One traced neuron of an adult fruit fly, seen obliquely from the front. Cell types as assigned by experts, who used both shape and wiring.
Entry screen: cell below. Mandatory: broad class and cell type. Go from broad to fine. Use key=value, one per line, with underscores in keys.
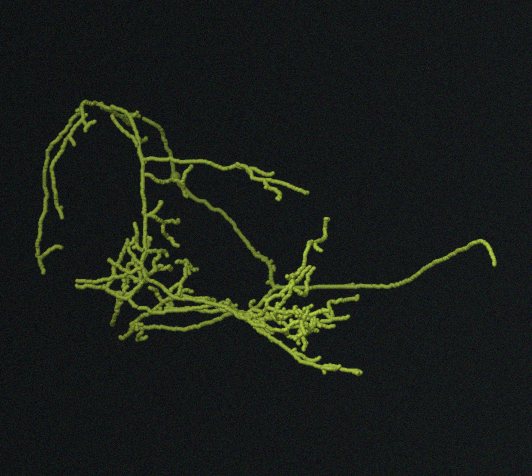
broad_class=nerve-cord intrinsic neuron
cell_type=INXXX135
